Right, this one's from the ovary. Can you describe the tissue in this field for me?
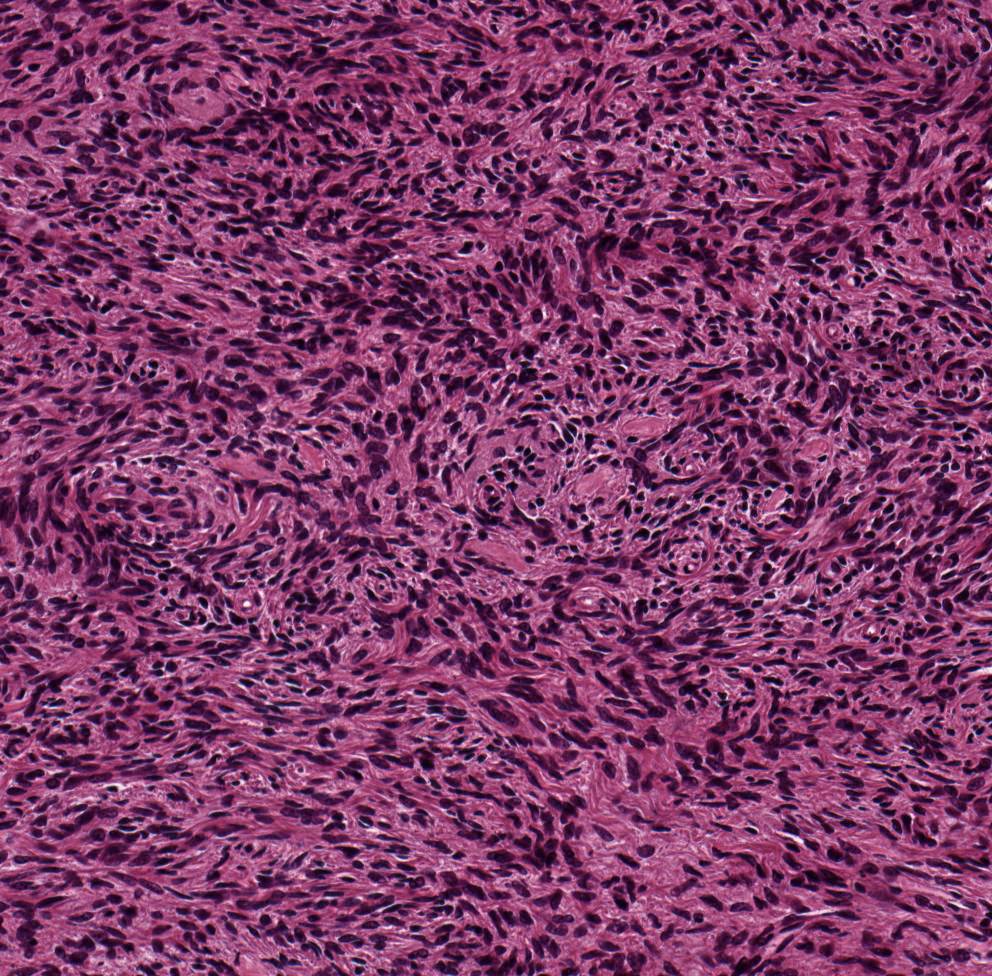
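Notice that spindle cells occupy the entire field, arranged in short fascicles and whorls that intersect. Most of their nuclei are elongated to oval and stain dark. Their cytoplasm is scant and pale pink, and you cannot make out clear borders between cells. Between them run fine pink collagen fibres.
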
